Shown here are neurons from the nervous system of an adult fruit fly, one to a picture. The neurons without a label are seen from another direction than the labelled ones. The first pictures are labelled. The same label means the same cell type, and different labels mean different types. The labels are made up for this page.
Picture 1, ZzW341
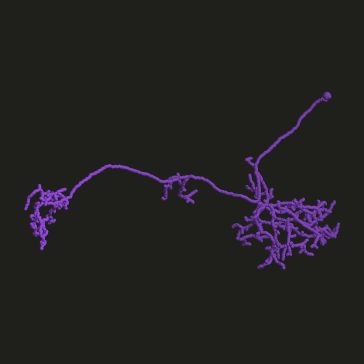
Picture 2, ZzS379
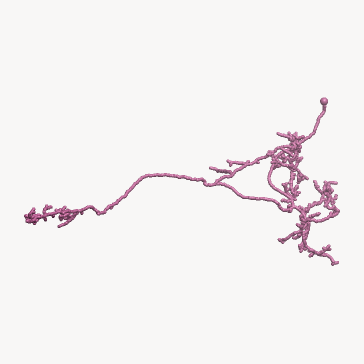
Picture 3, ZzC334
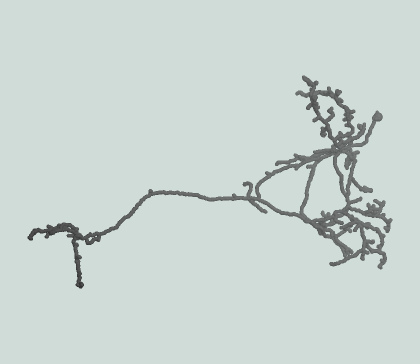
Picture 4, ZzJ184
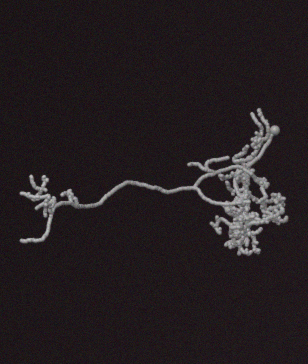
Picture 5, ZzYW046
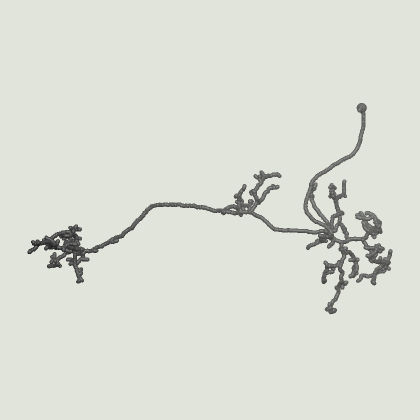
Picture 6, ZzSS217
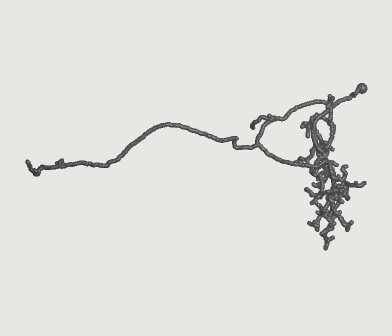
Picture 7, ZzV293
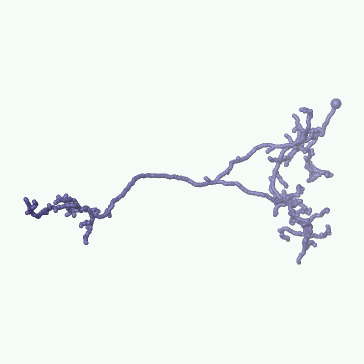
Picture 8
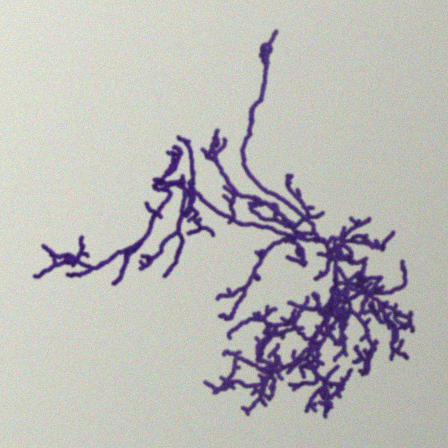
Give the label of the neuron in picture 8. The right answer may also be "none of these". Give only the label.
none of these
